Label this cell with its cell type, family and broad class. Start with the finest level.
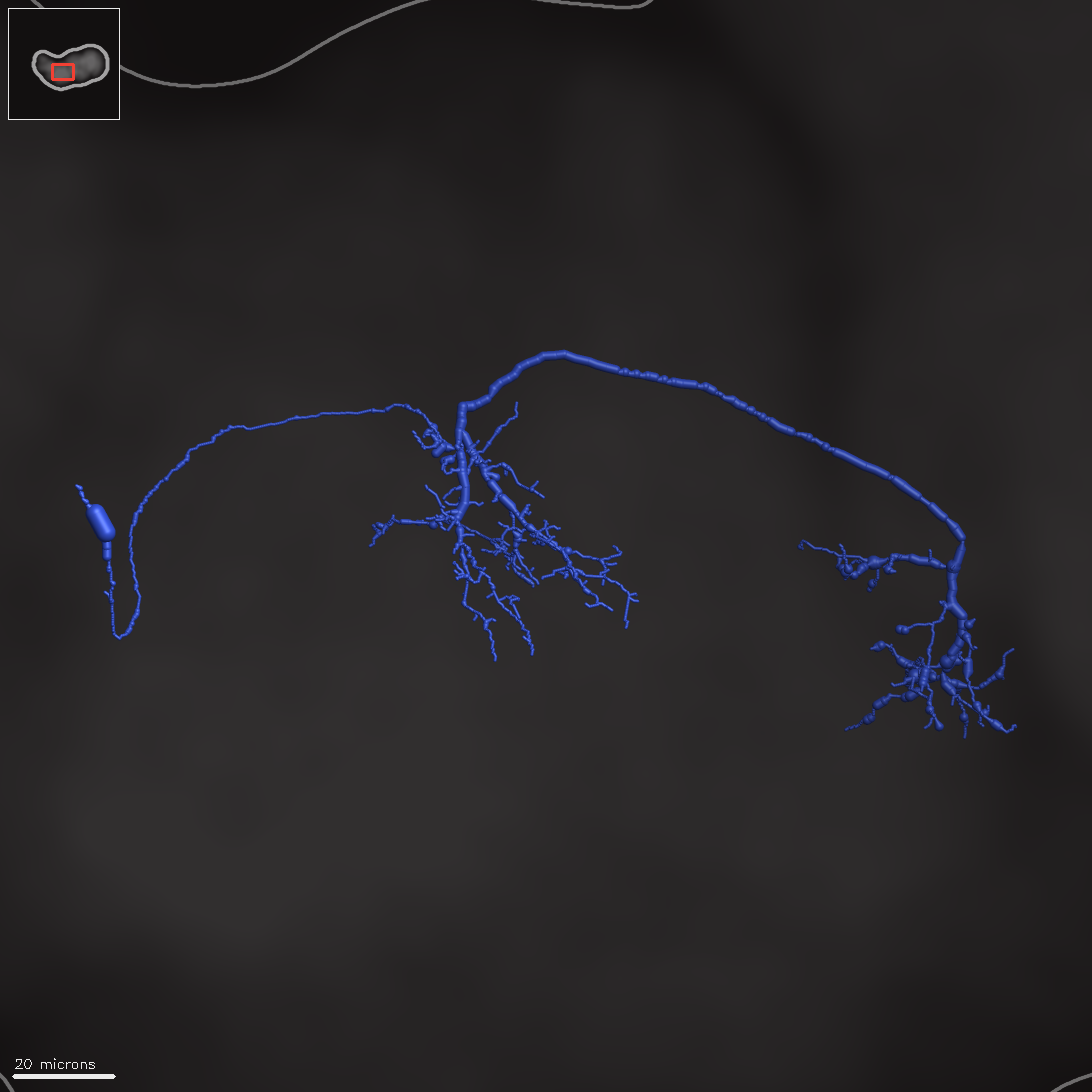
IN19B054; hemilineage 19B; nerve-cord intrinsic neuron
